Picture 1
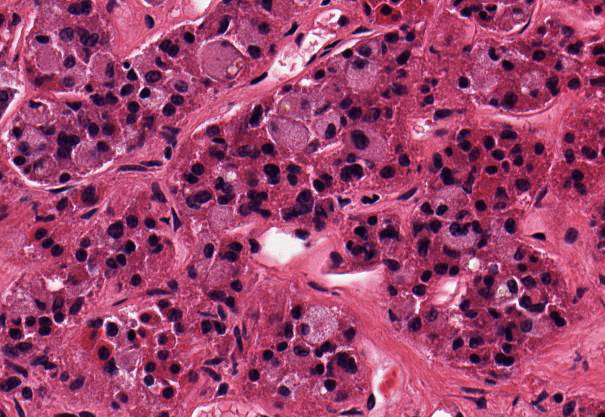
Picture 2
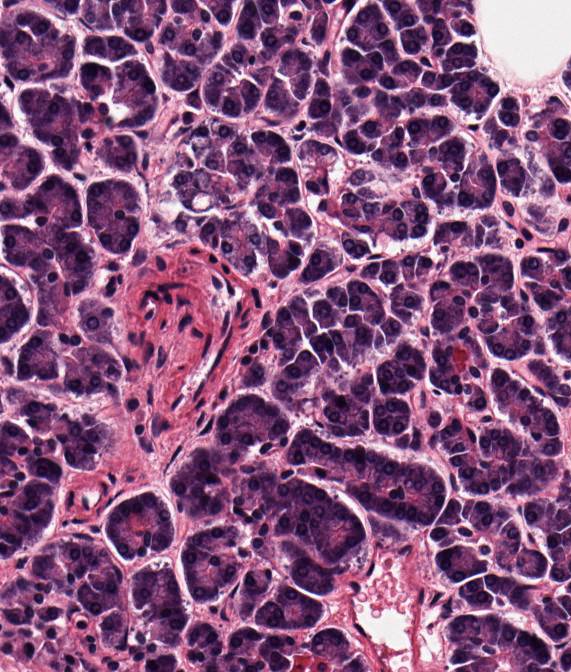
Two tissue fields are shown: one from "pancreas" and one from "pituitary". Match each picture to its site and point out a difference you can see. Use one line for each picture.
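Picture 1 shows tissue from the pituitary. The cells do not form glands or tubules with central lumens.
Picture 2 shows tissue from the pancreas. The acinar cells have deeply purple, basophilic cytoplasm.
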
